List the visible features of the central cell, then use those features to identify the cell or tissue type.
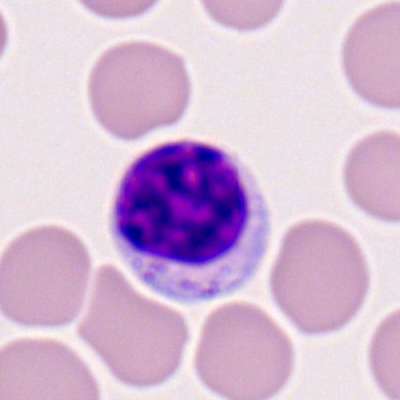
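First, nuclear position: off-centre, toward the upper left of the cell. Next, cytoplasm colour: pale blue. Then its distribution: widest as a crescent below the nucleus. Last, inclusions: a sparse scatter of small reddish-purple granules in the lower cytoplasm. The cell is a lymphocyte.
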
